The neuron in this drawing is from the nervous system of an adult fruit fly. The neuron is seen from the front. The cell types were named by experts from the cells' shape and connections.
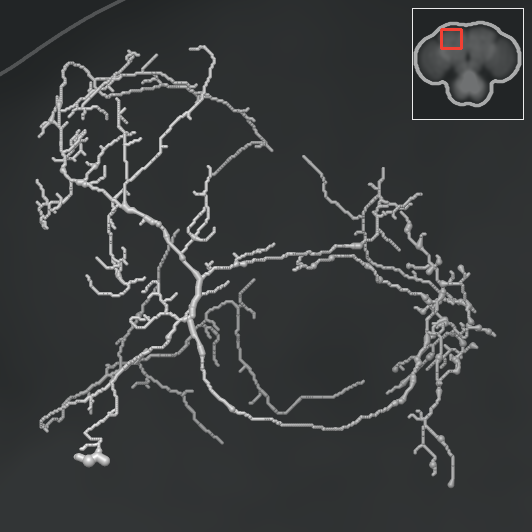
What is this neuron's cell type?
CL086_c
